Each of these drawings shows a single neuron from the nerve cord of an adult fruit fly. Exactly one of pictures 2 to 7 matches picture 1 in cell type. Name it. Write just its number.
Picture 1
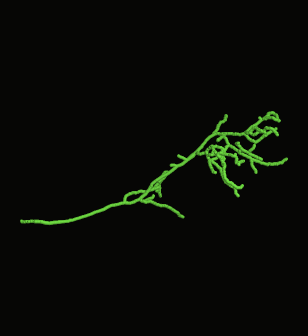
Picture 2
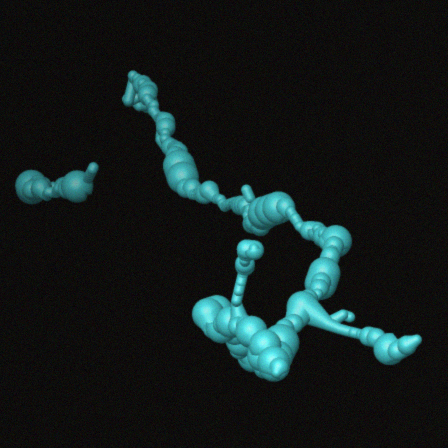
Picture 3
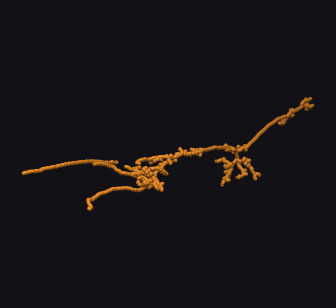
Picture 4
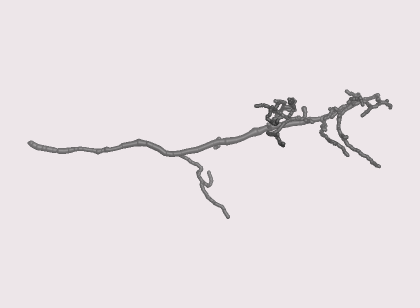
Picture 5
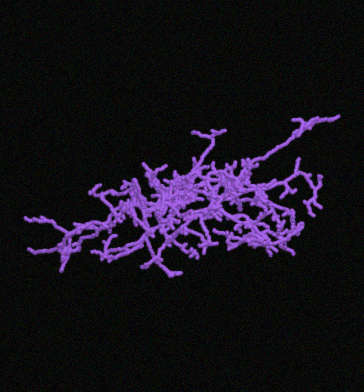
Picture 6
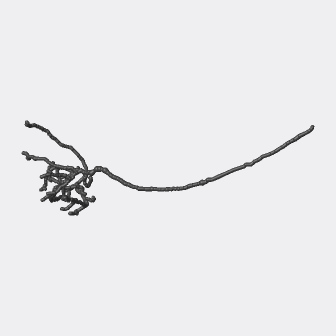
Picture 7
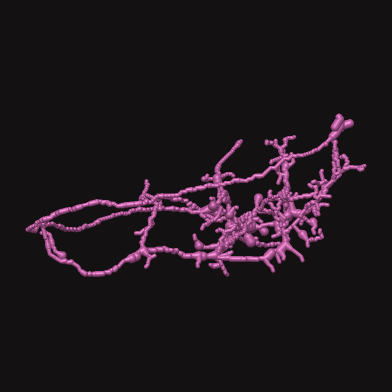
4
